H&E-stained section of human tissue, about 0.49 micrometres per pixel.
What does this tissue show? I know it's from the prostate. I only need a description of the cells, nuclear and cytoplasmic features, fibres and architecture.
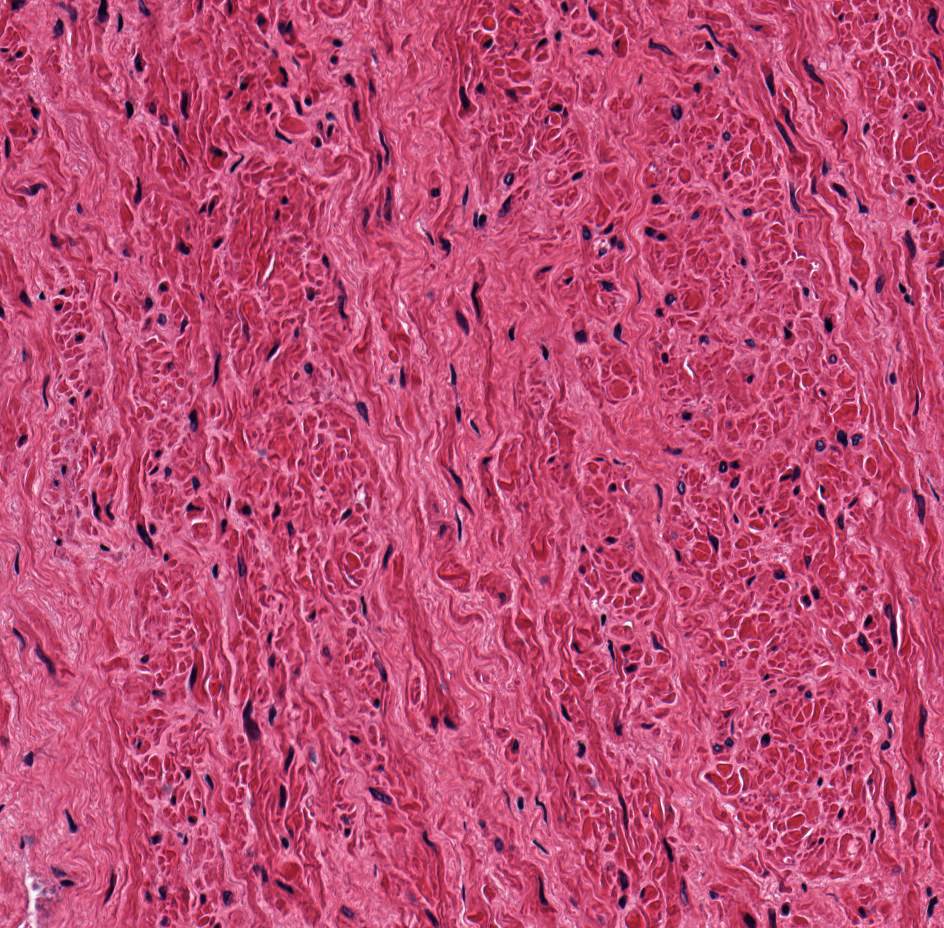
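Pink tissue packs the whole field densely, in streaks running roughly top to bottom. Many small deep-red polygonal profiles, cut end-on, crowd together in patches. Lots of the nuclei are elongated and spindle-shaped, lined up with the streaks. No epithelium or glands turn up anywhere.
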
